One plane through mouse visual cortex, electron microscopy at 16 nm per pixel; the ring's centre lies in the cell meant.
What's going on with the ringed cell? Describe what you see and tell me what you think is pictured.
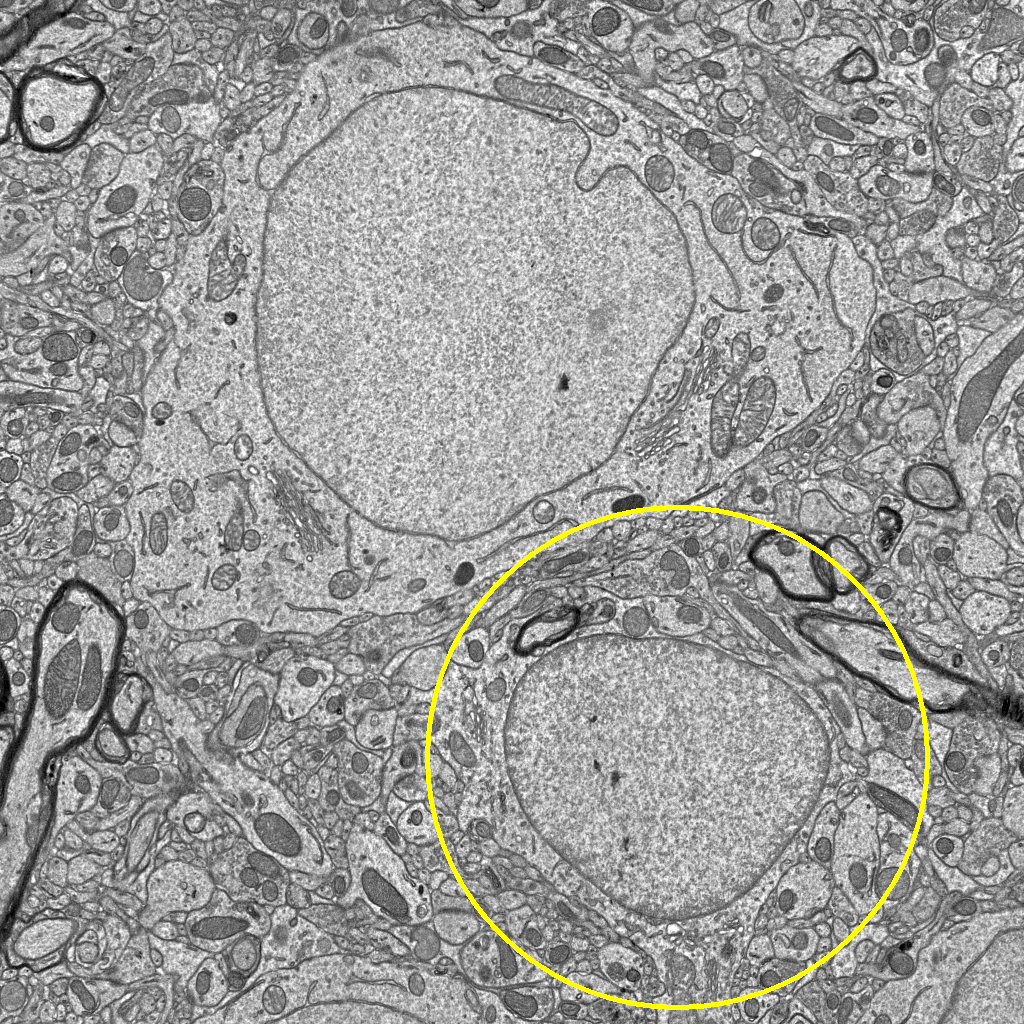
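The nucleus lies entirely within this section; it is large and rounded, with a smooth outline and no deep infoldings of the envelope. Its chromatin is fine and evenly spread, free of heavy dark clumps along the envelope, and no large, distinct nucleolus appears. The cell is an astrocyte.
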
